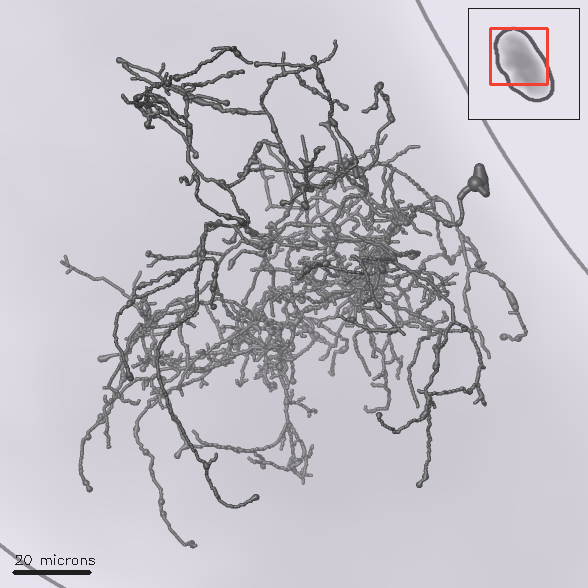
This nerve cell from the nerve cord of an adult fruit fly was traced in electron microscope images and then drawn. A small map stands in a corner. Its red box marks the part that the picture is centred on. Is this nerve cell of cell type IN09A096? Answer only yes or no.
no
